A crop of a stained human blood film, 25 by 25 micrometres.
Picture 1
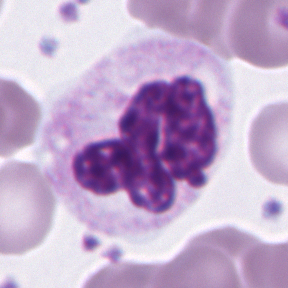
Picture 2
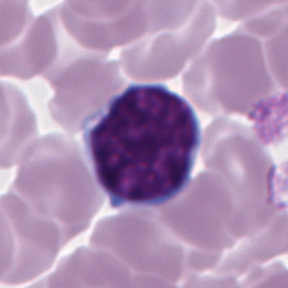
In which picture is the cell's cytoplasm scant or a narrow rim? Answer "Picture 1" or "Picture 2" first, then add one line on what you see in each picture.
Picture 2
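What picture 1 shows: The cytoplasm is abundant, forming a wide rim around the nucleus.
What picture 2 shows: Only a very thin rim of cytoplasm is visible around the nucleus.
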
